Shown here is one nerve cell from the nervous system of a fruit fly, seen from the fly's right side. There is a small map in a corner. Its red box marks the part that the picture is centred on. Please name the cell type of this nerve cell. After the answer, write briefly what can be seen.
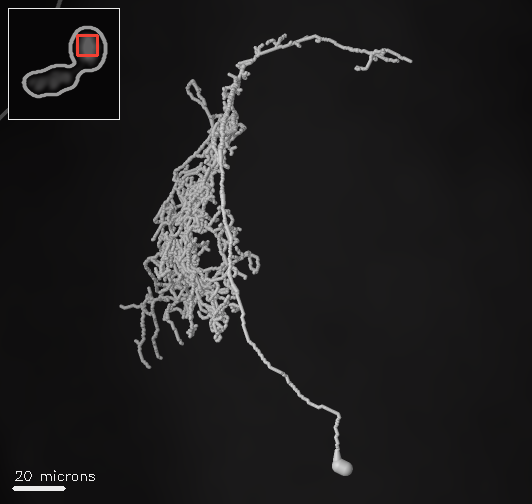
Its cell type is ATL042. It is a central-brain intrinsic neuron. By the scale bar it is about 180 microns tall in this view. Dozens of branch ends can be seen.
